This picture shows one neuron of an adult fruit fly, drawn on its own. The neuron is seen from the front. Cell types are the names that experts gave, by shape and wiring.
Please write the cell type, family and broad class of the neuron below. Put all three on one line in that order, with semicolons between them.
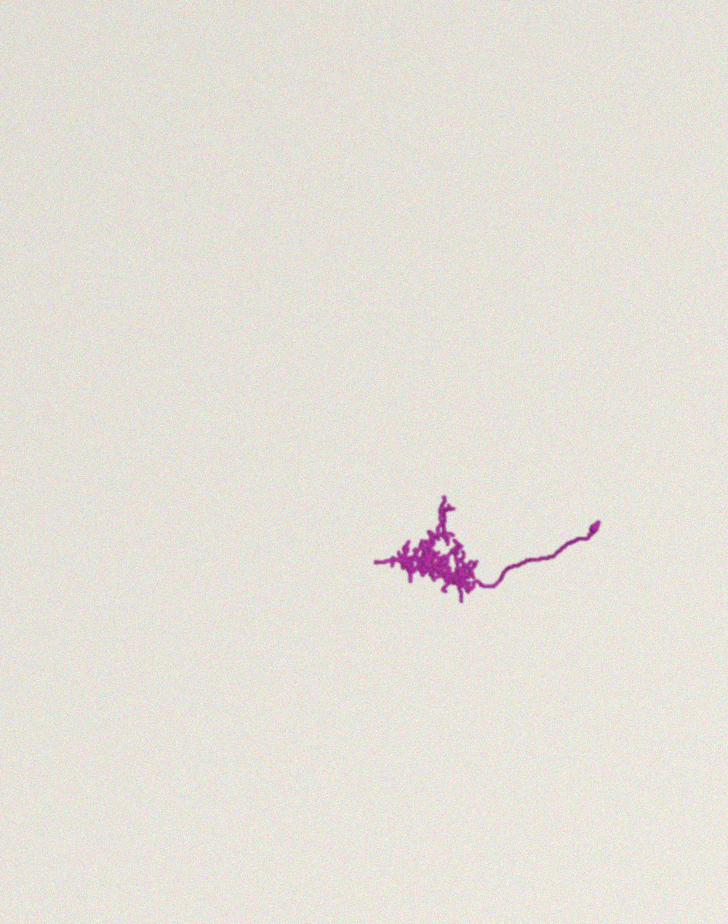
IN09A039; hemilineage 09A; nerve-cord intrinsic neuron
